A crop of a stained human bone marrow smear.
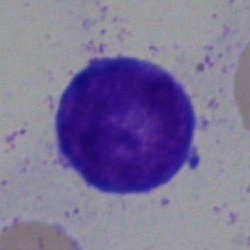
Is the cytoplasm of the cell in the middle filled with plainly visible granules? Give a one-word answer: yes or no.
No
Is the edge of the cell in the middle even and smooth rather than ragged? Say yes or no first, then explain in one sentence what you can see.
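No. A small dark blue knob protrudes from the lower right edge of the cell.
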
